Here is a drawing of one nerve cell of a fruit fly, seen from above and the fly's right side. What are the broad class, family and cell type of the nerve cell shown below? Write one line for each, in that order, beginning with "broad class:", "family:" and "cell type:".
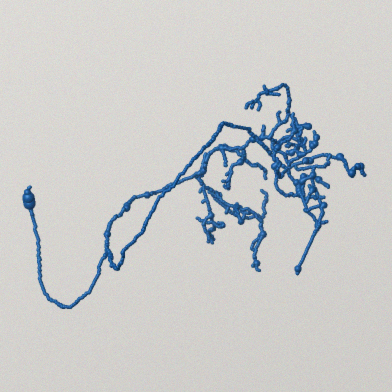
broad class: central-brain intrinsic neuron
family: hemilineage SLPp&v1_posterior
cell type: CB1899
